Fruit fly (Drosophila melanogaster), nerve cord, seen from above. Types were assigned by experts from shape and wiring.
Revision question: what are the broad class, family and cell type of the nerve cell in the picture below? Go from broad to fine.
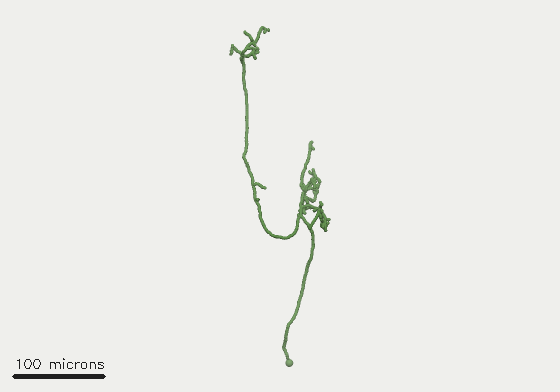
nerve-cord intrinsic neuron; hemilineage 06A; IN06A083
